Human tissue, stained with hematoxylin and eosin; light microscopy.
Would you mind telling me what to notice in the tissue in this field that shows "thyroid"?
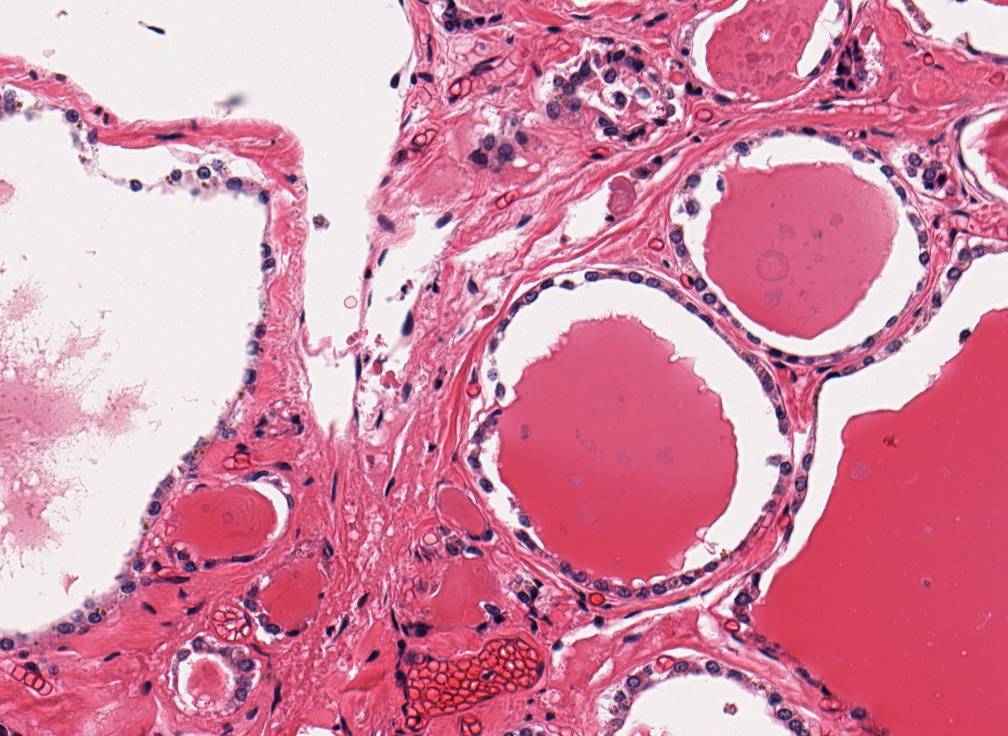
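Fits thyroid: follicles in centre and right lined by a single layer of low cuboidal cells with round dark nuclei.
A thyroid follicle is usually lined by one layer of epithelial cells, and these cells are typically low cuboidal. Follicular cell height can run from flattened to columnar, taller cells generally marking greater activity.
Also seen: most lumens filled with smooth, homogeneous, deep pink colloid. Band of pink fibrous connective tissue running roughly vertically down the centre, between follicles. Small vessels packed with red blood cells in the stroma near bottom centre.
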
